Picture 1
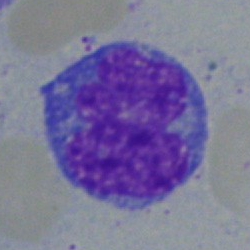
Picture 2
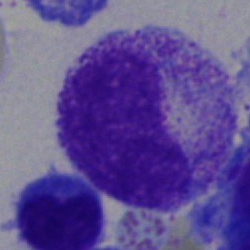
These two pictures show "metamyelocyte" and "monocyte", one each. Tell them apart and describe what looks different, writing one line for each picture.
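The cell in picture 1 is a monocyte. No granules are visible in the cytoplasm.
The cell in picture 2 is a metamyelocyte. The cytoplasm is packed with many purple granules.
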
